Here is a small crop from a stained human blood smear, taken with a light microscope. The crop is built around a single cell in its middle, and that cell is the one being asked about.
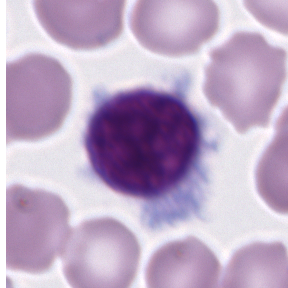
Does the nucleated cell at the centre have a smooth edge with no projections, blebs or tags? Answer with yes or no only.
No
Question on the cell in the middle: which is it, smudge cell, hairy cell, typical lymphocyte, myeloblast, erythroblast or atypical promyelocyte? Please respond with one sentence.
At the center of the crop sits a hairy cell.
